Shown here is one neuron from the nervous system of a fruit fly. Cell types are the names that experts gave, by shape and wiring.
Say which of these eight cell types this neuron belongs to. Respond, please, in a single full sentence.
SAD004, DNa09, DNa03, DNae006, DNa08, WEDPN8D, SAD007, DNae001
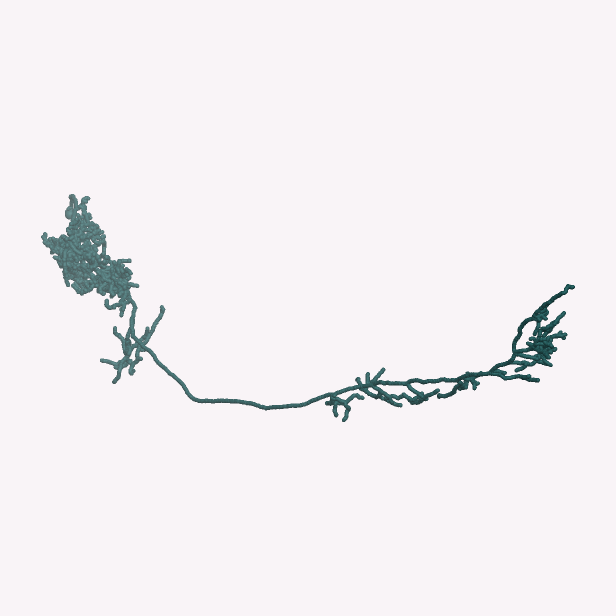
The cell type that fits this neuron is DNae001.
